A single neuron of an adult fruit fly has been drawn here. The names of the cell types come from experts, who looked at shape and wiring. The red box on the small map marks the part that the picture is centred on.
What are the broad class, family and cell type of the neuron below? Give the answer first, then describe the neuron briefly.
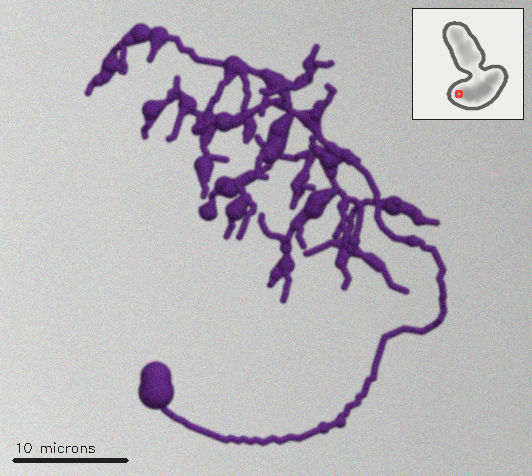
Its broad class is optic-lobe intrinsic neuron. Its family is Dm. It is of cell type Dm15. It is in the brain and does not reach the nerve cord. From top to bottom in the picture it spans about 35 microns.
